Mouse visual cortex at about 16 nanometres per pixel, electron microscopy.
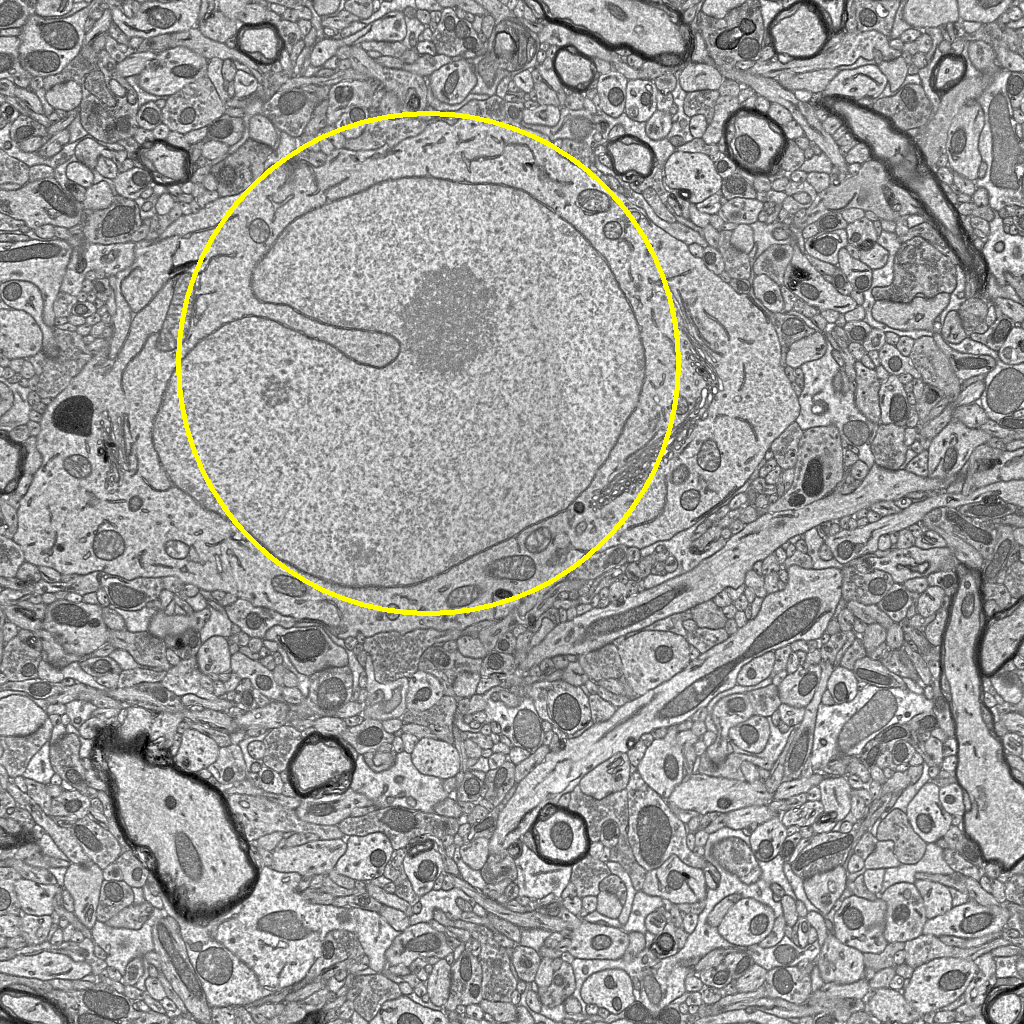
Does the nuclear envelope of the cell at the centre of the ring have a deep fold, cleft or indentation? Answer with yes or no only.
Yes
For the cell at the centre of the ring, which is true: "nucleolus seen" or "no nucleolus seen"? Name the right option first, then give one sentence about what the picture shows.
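Nucleolus seen. A single large, dense nucleolus lies near the centre of the nucleus, close to the tip of the fold.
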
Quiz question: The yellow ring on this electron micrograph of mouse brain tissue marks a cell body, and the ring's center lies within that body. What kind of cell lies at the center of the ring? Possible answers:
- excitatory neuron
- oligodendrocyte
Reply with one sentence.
The ring's center lies on an excitatory neuron.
